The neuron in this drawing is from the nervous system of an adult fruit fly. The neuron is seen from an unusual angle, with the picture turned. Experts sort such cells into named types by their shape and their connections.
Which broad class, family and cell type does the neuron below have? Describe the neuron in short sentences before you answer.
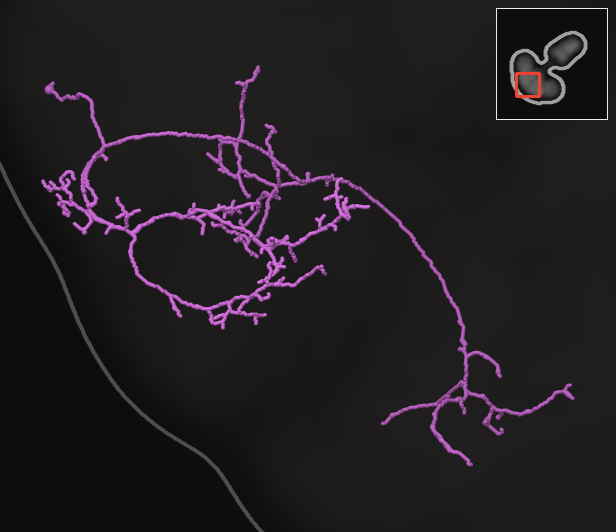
It is in the brain and does not reach the nerve cord. Its cell body lies at the upper left of the picture. Dozens of branch ends can be seen. Its broad class is central-brain intrinsic neuron. Its family is hemilineage AOTUv4_dorsal. It is of cell type SMP008.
